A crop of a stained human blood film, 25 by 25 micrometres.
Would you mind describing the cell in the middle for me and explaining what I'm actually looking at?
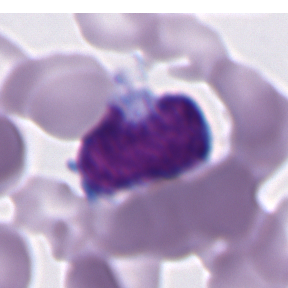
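Start with the chromatin: it is dense and dark purple, with a streaky texture. Look for a nucleolus and you will find none. The nucleus measures about 12 by 9 micrometres, and its upper edge has a notch where a pale area lies. Now follow the top of the cell, where fine, pale, hair-like projections extend outward. This is a typical lymphocyte.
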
